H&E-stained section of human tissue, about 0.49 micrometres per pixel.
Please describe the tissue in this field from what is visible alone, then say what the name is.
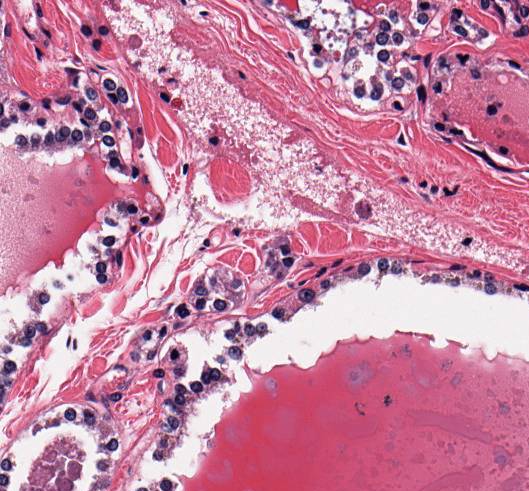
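Here I see rounded spaces filled with homogeneous pink material; the largest takes the lower right. A single layer of cuboidal epithelial cells lines them, with round, dark-staining nuclei. Pink collagen bands cross the upper half diagonally, from upper left toward the right. This is thyroid.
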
